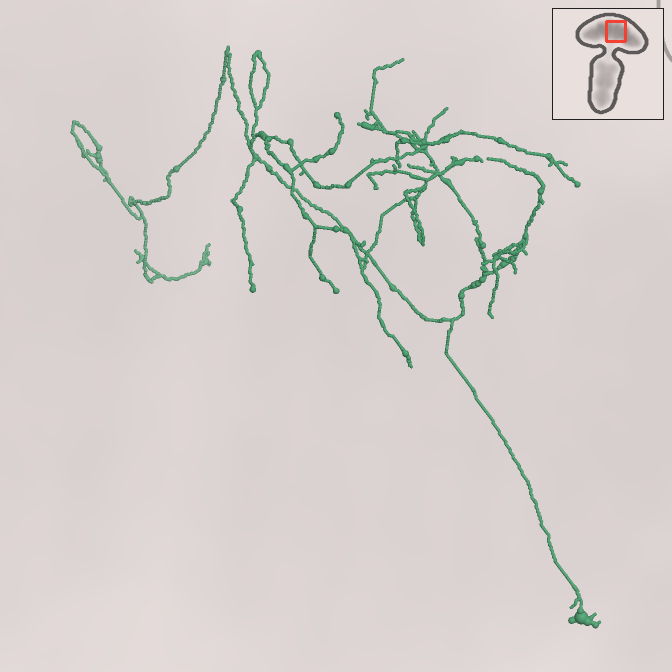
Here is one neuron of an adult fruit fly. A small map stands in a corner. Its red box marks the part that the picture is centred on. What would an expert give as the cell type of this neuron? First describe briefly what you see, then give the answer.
It is in the brain and does not reach the nerve cord. The cell body is at the lower right of the picture. Dozens of branch ends can be seen. It is a central-brain intrinsic neuron. Its cell type is SMP258.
